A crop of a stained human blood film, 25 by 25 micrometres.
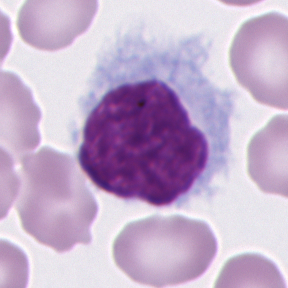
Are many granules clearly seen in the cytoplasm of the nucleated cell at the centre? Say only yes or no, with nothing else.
No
